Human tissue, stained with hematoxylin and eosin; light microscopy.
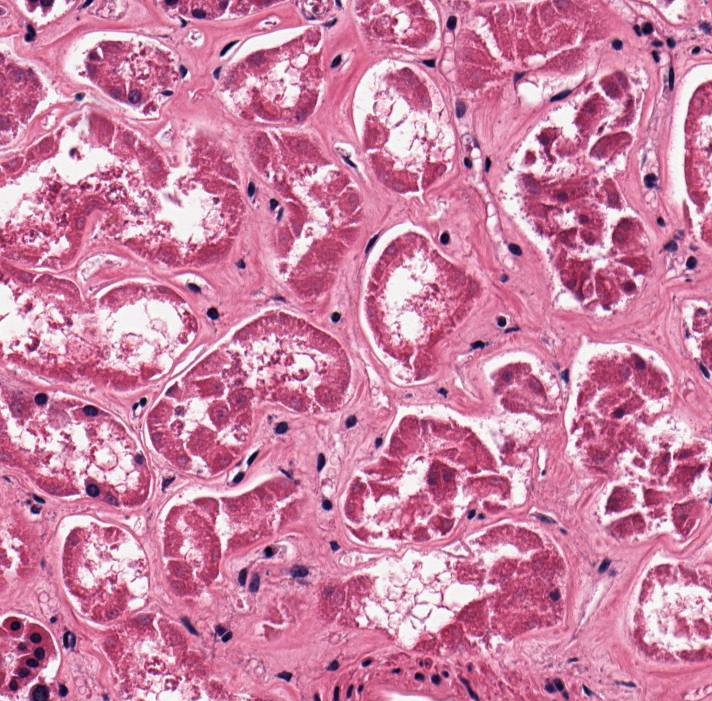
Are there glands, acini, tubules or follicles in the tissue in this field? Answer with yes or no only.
Yes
